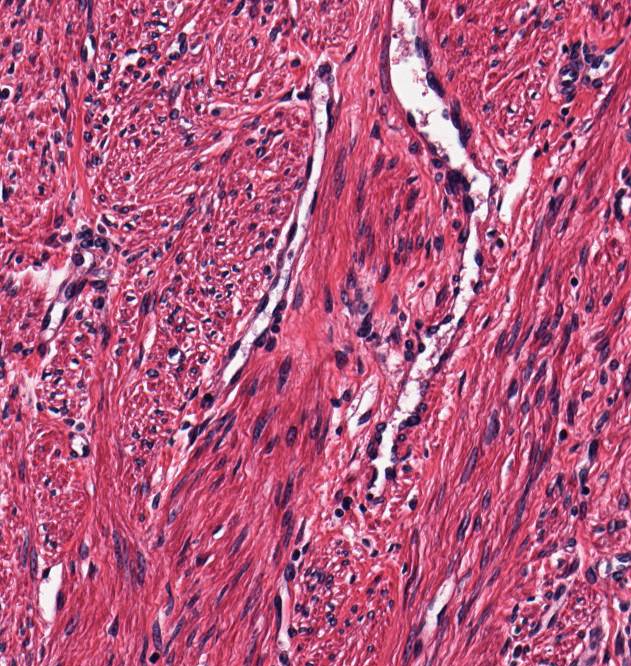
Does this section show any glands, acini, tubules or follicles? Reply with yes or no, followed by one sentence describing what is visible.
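No. No glands or epithelium are present anywhere in the field.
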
